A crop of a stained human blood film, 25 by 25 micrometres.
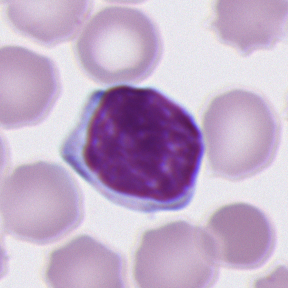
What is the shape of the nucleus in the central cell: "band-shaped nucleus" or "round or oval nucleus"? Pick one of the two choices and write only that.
Round or oval nucleus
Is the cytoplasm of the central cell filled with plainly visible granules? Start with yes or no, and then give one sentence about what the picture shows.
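No. No granules are visible in the cytoplasm.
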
